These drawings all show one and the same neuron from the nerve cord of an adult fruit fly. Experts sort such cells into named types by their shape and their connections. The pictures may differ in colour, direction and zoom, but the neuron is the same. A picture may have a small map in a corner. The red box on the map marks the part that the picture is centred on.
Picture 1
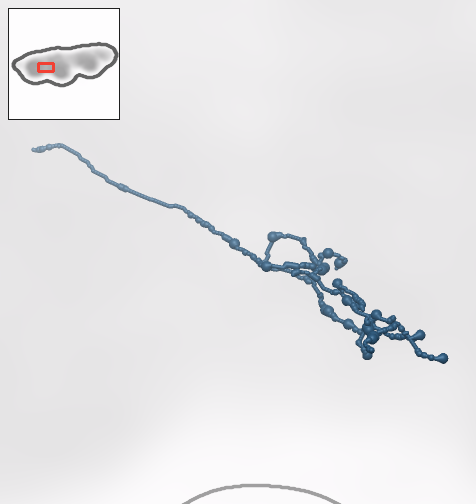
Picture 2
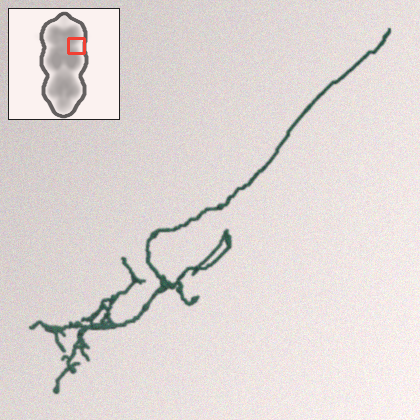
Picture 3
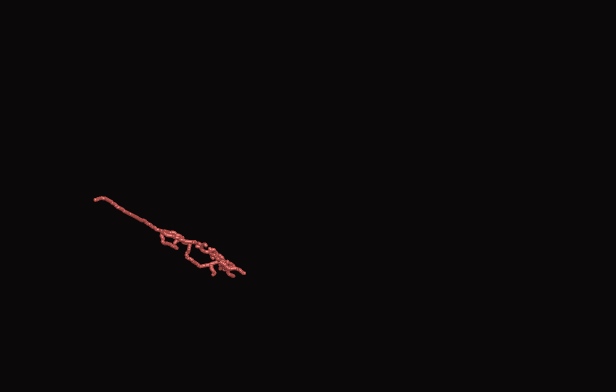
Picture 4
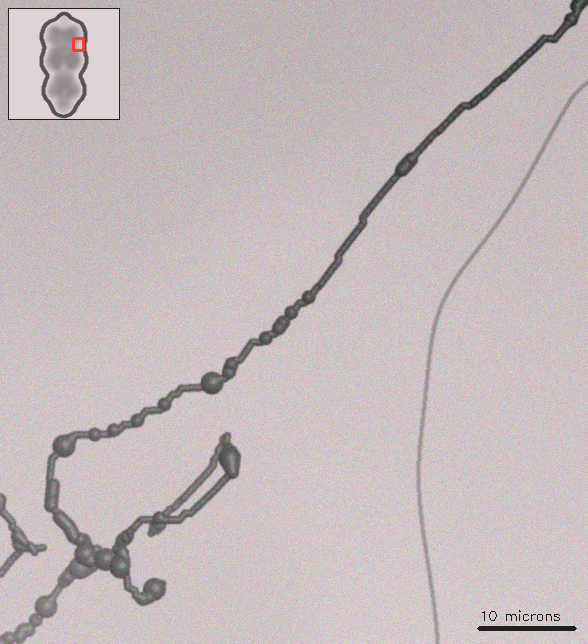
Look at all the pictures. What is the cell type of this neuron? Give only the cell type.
SNta18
